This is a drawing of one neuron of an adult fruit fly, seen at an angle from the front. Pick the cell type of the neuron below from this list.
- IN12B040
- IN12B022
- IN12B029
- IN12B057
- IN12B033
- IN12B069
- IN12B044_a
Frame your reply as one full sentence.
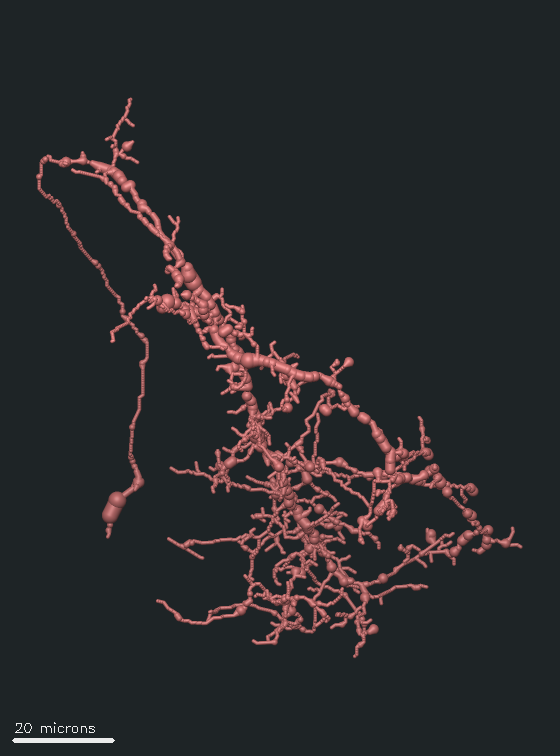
Under cell type classification, the neuron is IN12B022.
